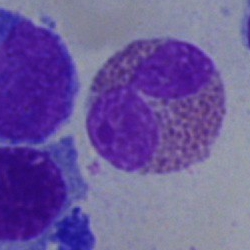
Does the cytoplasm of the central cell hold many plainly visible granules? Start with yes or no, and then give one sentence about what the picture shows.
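Yes. The cytoplasm is packed with coarse pink-orange granules.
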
